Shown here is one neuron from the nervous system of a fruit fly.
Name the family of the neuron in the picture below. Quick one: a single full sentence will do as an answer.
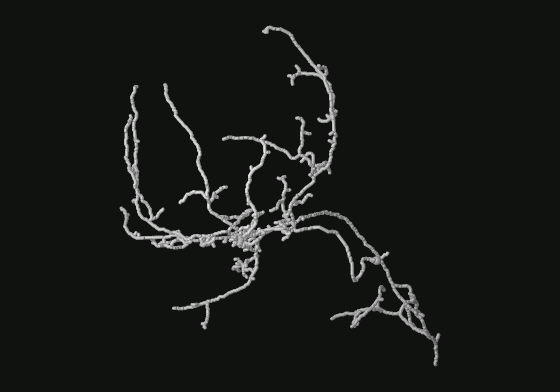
The neuron takes hemilineage 01A as its family.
